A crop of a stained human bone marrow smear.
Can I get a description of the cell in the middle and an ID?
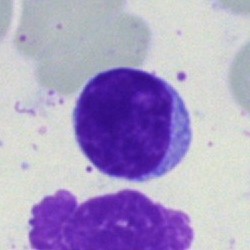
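First, the outline is round and smooth. Next, the nucleus sits off-centre, displaced toward the left. The cytoplasm is scant, only a thin crescent beside the nucleus, and shows no granules. The cell is a lymphocyte.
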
